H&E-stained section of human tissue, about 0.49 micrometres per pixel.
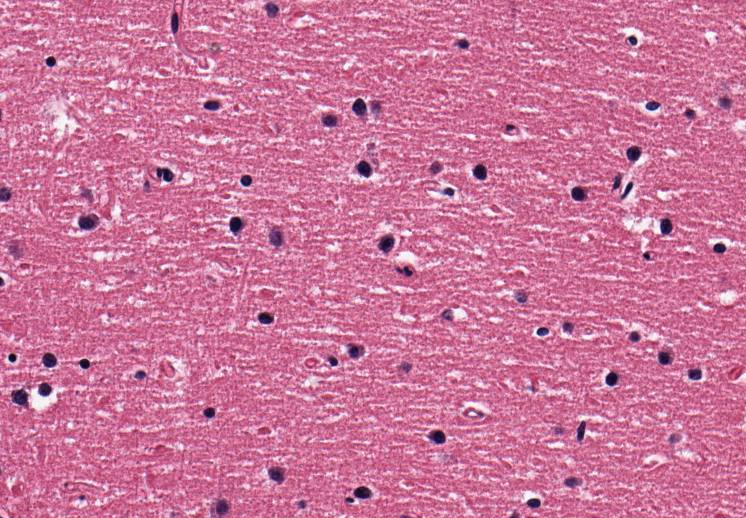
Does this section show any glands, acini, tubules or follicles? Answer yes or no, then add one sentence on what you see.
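No. A uniform pink fibrillary matrix fills the whole field, with no epithelium, glands or lumina.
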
